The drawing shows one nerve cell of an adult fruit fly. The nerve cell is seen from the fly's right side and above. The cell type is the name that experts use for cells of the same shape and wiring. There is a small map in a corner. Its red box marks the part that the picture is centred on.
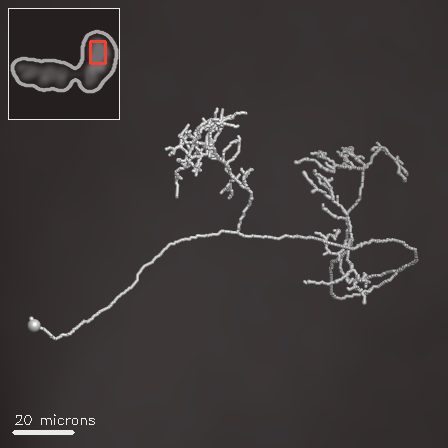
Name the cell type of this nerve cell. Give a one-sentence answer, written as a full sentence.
This nerve cell is included in the cell type FB8H.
